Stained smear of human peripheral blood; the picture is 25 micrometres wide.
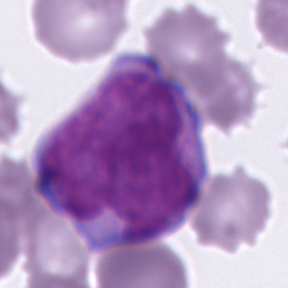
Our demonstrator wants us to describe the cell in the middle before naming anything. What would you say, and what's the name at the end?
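Nucleus: a single unlobed mass. Cytoplasm: a scant rim, widest at the lower edge of the cell, with no coarse granules where visible. Vacuoles: none in the cell. Name: myeloblast.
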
